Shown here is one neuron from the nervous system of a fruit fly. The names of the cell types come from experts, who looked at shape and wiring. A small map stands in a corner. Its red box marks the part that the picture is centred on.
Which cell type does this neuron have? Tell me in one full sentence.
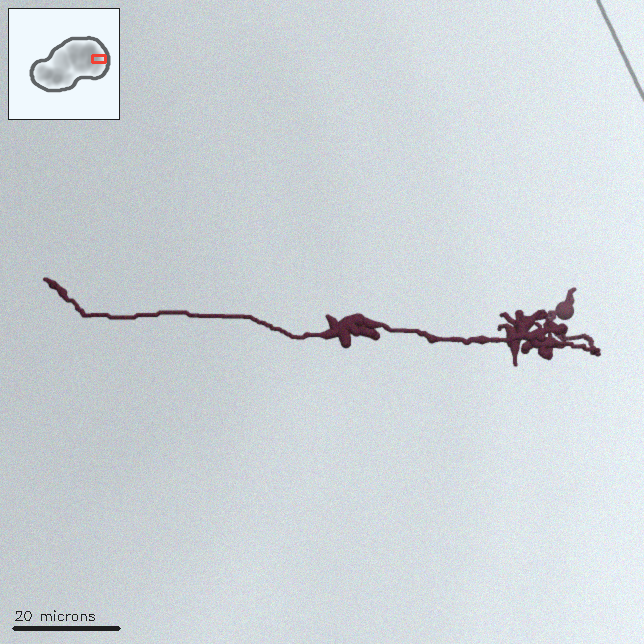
This neuron belongs to the cell type Tm1.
